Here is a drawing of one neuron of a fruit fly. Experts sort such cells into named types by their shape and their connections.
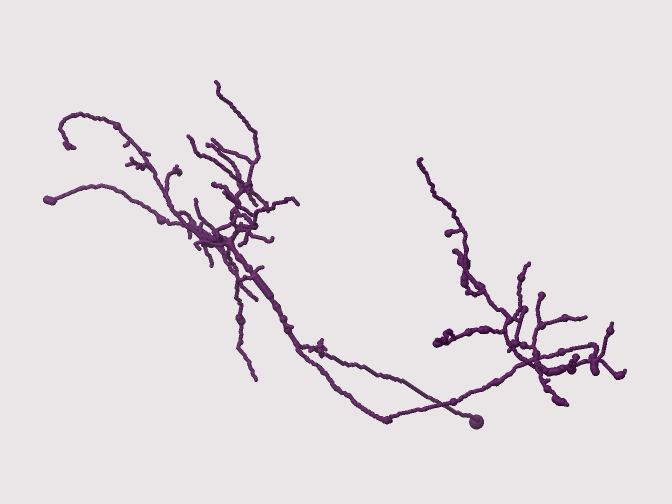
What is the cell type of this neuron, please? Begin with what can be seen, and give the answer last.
The cell body is at the lower right of the picture. Dozens of branch ends can be seen. This is a nerve-cord intrinsic neuron. Its cell type is IN01A078.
